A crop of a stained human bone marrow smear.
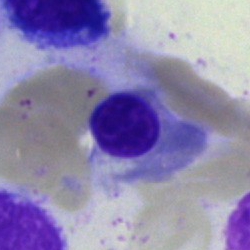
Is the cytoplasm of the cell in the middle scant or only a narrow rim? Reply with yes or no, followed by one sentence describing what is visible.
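No. The cytoplasm forms a broad area beside the nucleus rather than a thin rim.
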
